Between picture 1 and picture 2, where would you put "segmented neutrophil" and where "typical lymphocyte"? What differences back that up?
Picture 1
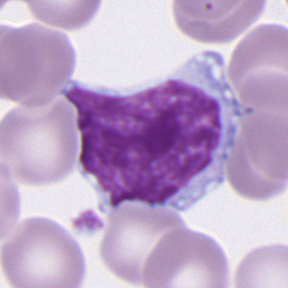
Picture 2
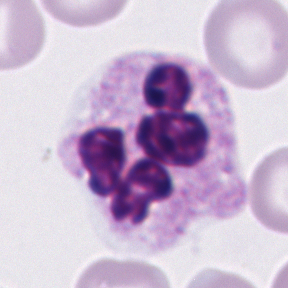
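So, the typical lymphocyte is in picture 1, as far as I can tell, and the segmented neutrophil is in picture 2. In picture 1 the nucleus is one unlobed mass filling most of the cell, whereas in picture 2 it is split into four separate lobes of dense, dark purple, clumped chromatin.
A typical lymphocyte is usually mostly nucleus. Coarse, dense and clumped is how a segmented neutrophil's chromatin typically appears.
The cytoplasm differs as well: very pale greyish-blue with no coarse coloured granules in the lymphocyte, but plentiful and pale pinkish-lilac in the neutrophil, with fine pinkish-violet granules scattered evenly through it and no clear vacuoles.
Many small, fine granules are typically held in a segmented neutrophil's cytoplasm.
Both outlines are irregular, I notice: the lymphocyte's is angular, with a small pointed projection off the right edge of the cytoplasm, while the neutrophil's bulges slightly rather than being smoothly round.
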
